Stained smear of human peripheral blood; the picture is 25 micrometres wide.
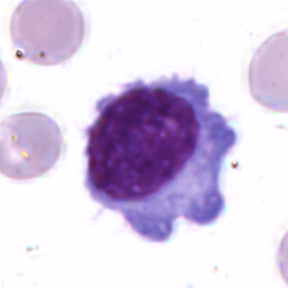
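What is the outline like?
Irregular: several rounded bulges along the lower and right edges, fine, short hair-like projections fringing the upper edge.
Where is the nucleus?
Off-centre, toward the left.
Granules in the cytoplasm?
No distinct ones.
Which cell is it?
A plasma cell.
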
